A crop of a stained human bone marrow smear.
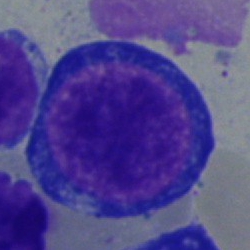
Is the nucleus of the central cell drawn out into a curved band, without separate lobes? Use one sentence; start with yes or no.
No, this cell has one compact round or oval nucleus.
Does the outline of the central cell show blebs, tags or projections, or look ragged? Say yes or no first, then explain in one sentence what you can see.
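No. The cell outline is round and smooth.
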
